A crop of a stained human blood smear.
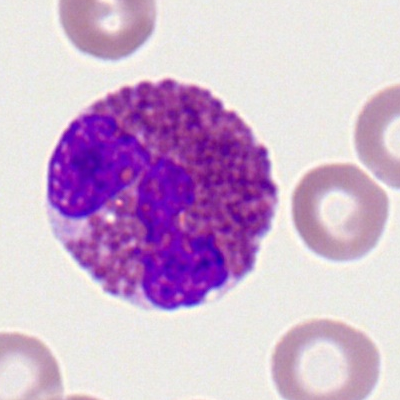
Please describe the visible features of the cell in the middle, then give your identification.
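Outline first: round, with a smooth edge. Surface next: no projections stand out from it. Cytoplasm then: packed with coarse, round granules, spread across the whole of it. Name last: eosinophil.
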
